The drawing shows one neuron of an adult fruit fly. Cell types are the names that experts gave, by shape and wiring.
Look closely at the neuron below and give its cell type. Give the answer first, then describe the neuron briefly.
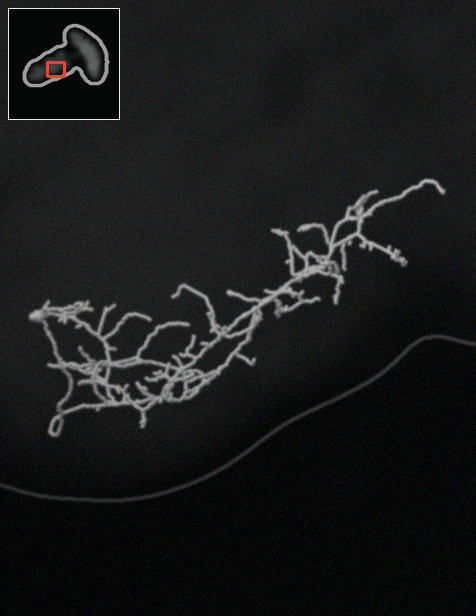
It is of cell type IN11B019. Its broad class is nerve-cord intrinsic neuron. The cell body is on the left of the picture. Dozens of branch ends can be seen.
